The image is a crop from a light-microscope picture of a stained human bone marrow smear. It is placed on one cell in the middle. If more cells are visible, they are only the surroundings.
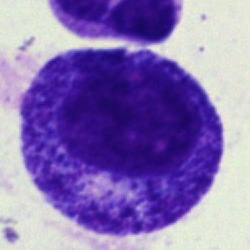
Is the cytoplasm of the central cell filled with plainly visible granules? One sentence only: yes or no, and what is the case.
Yes, what is seen in its cytoplasm is many granules.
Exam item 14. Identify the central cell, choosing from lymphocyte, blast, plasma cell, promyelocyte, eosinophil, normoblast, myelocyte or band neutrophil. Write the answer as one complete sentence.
What the crop centres on is a promyelocyte.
